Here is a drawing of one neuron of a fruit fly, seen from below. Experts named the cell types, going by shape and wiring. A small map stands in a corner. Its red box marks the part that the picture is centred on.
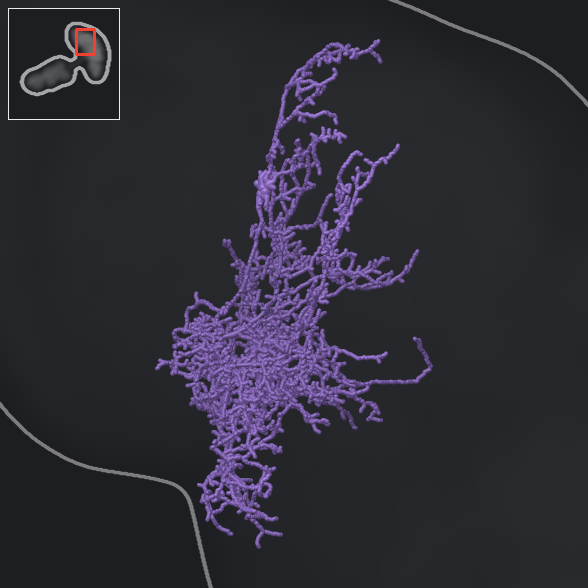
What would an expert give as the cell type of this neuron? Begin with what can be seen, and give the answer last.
It lies in the brain. More than a hundred branch ends can be seen. It is a central-brain intrinsic neuron. The cell type is PLP256.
